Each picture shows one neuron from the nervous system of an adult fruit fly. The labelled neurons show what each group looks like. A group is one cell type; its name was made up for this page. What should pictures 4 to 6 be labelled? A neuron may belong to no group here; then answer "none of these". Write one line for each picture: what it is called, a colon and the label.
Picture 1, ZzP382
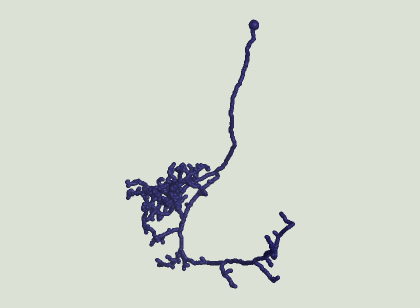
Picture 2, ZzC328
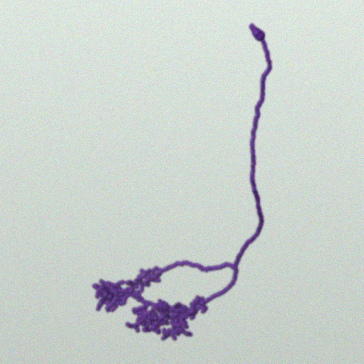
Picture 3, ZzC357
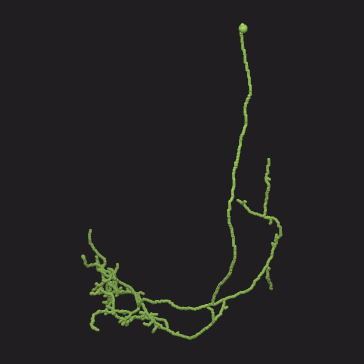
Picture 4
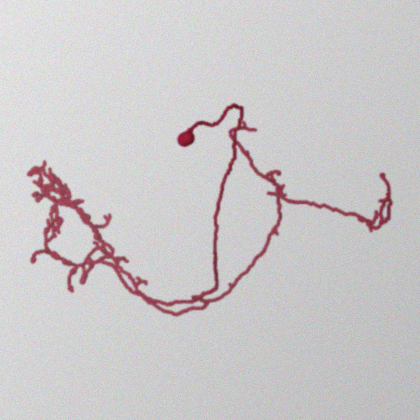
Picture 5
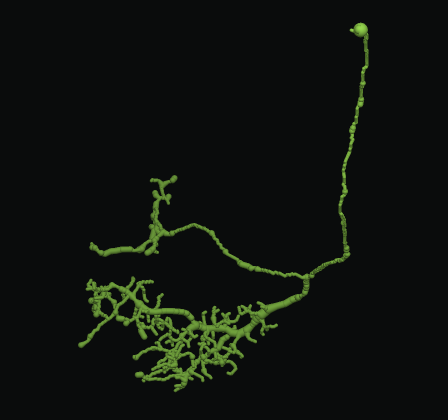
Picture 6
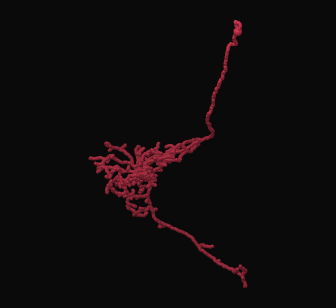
4: ZzC357
5: ZzC328
6: ZzP382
